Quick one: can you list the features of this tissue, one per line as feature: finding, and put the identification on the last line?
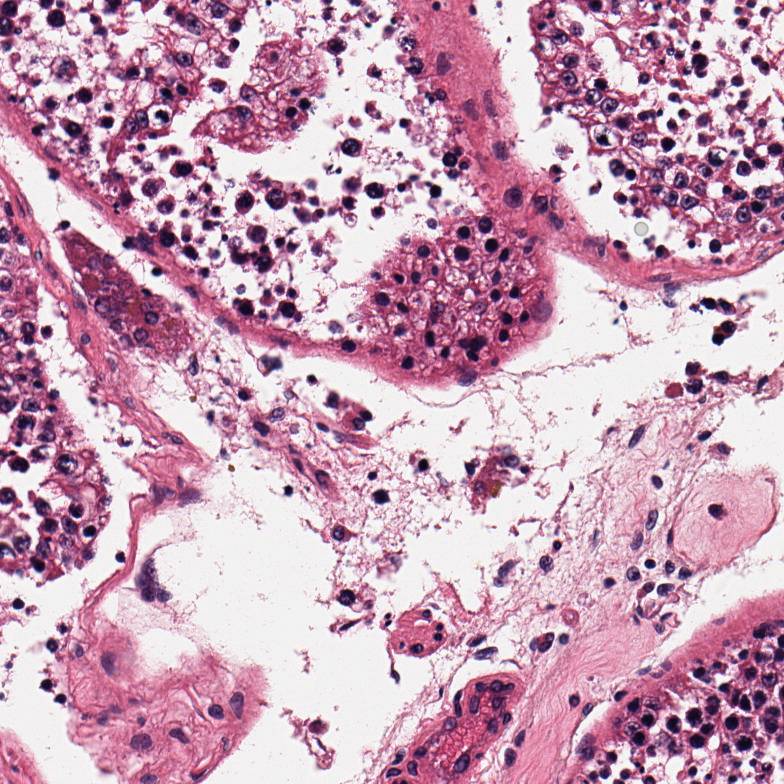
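Layout: rounded cross-sections of tubular units, packed with cells, at top left, top right and bottom right
Wall: thick and pink-staining, bounding each unit
Contents: rounded cells, loosely scattered rather than in orderly layers against the wall
Nuclei: many small, round and very dark
Name: testis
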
